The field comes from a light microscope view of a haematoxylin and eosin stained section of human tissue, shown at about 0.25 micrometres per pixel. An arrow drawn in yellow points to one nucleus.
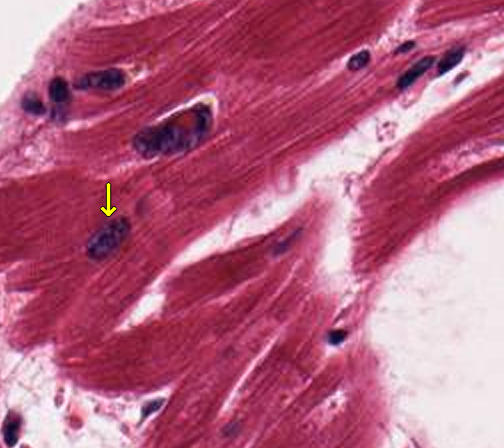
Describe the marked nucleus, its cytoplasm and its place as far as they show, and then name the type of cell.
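The nucleus is oval, dark purple, and unevenly stained, with darker and lighter patches rather than a uniform tone. The nucleus sits well inside the fibre, with pink cytoplasm surrounding it on all sides and no clear space around it. The cell is part of a band of parallel pink fibres, with white clefts separating it from the neighbouring fibres below and to the right. This is a cardiomyocyte.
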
